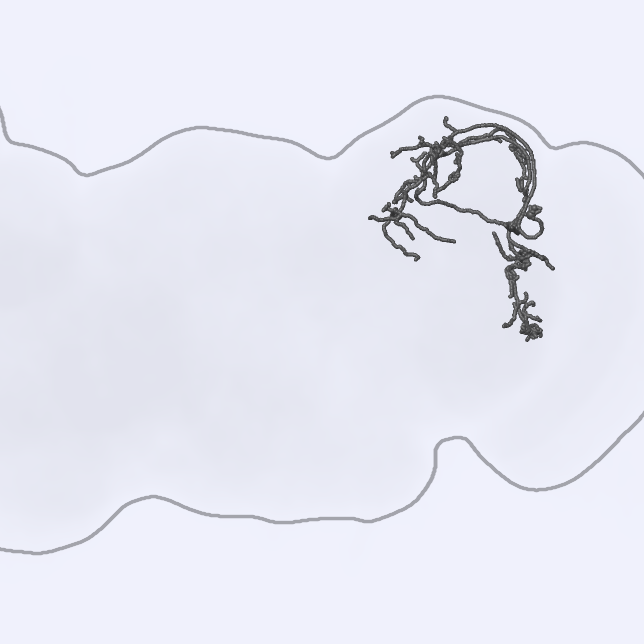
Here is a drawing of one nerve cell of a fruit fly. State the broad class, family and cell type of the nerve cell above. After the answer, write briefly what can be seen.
Its broad class is central-brain intrinsic neuron. The family is hemilineage SLPav2. The cell type is SLP076. As drawn here it is about as wide as it is tall.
